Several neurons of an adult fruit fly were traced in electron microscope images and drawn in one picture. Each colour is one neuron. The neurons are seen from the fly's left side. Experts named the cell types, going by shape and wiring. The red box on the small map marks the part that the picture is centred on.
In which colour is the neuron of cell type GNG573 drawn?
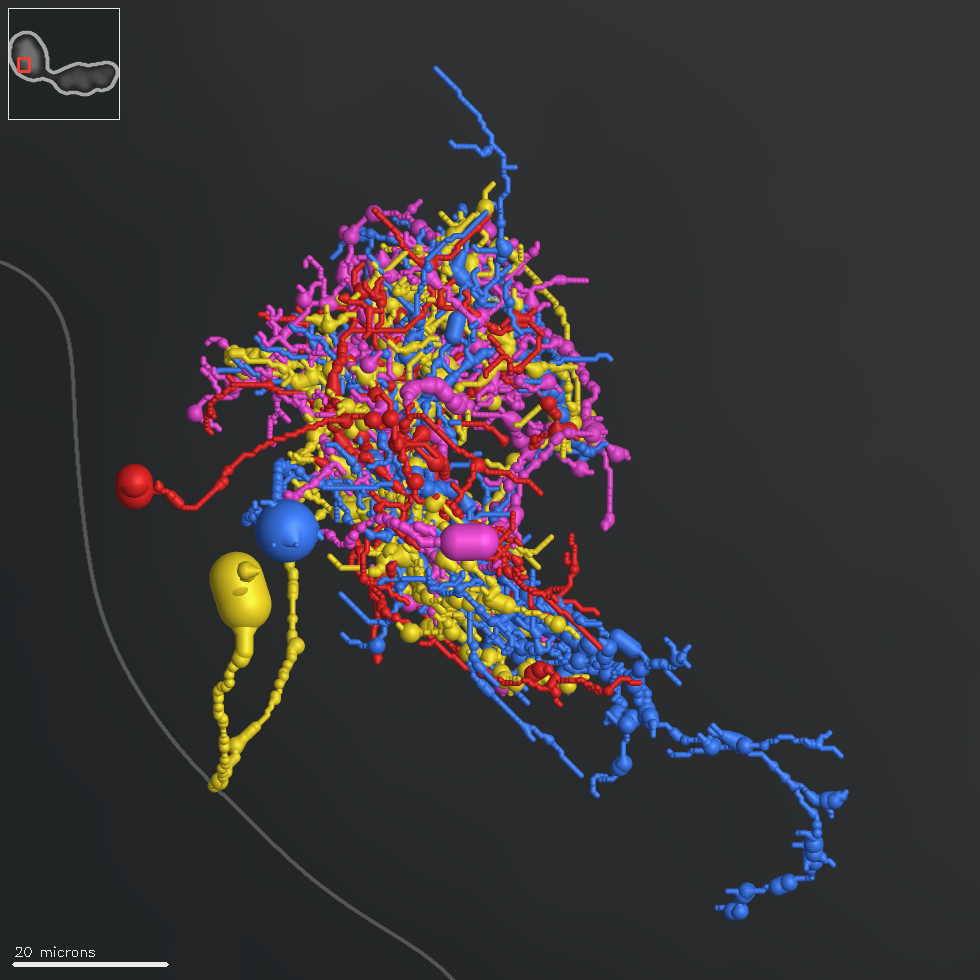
blue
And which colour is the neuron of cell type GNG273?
red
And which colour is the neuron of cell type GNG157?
yellow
